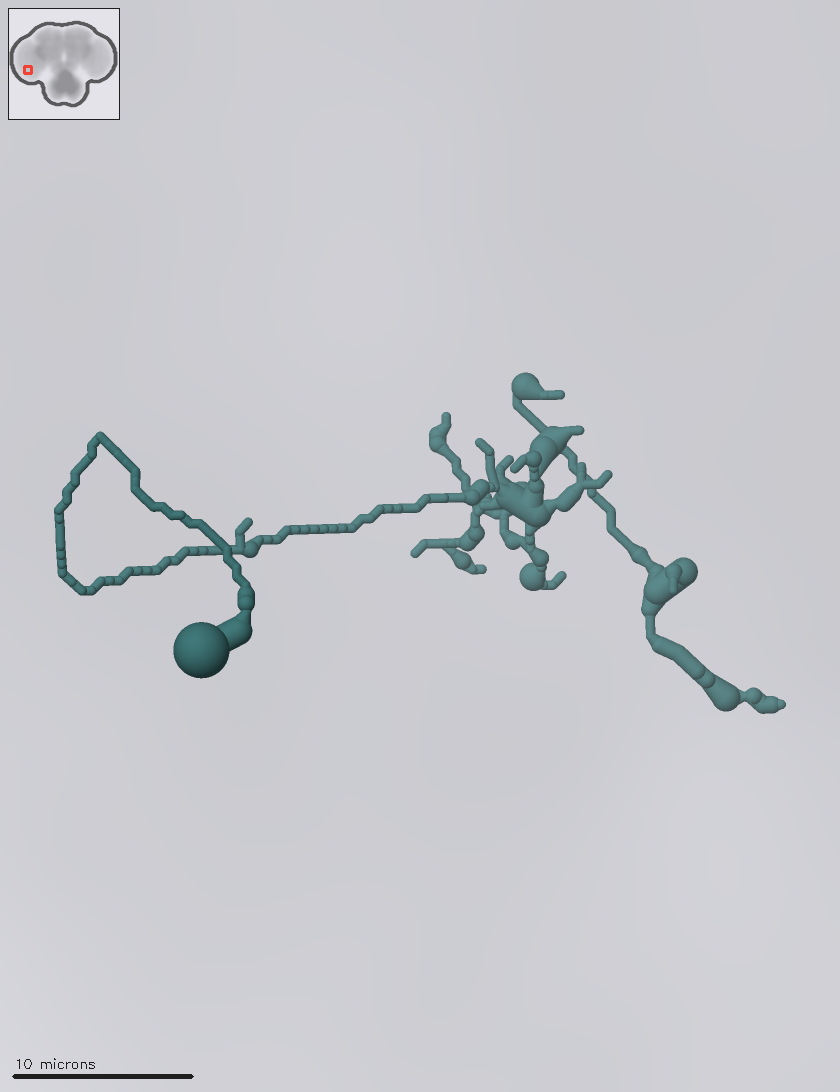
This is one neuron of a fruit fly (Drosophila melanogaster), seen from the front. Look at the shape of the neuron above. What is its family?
Cm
